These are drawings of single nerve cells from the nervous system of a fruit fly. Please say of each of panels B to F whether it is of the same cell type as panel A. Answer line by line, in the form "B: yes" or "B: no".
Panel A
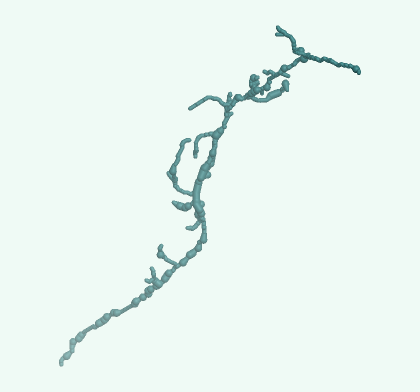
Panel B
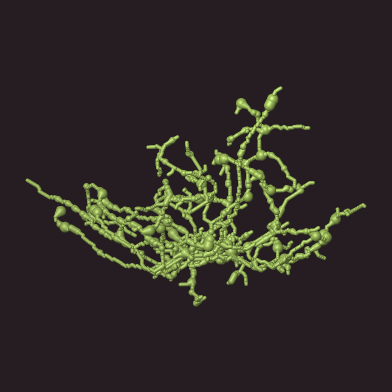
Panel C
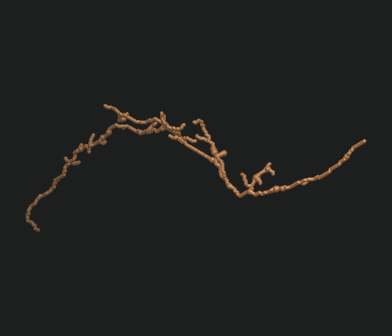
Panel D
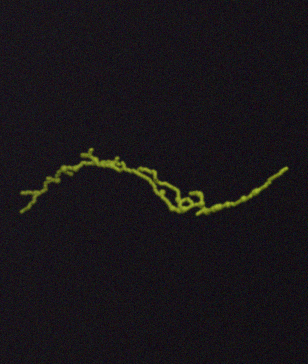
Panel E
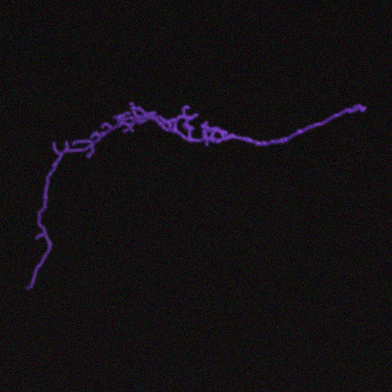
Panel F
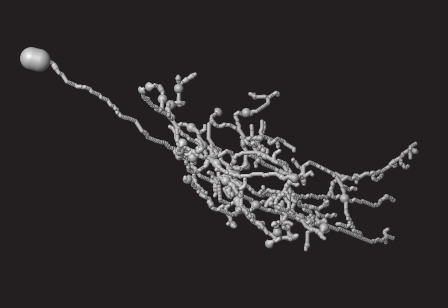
B: no
C: yes
D: yes
E: yes
F: no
